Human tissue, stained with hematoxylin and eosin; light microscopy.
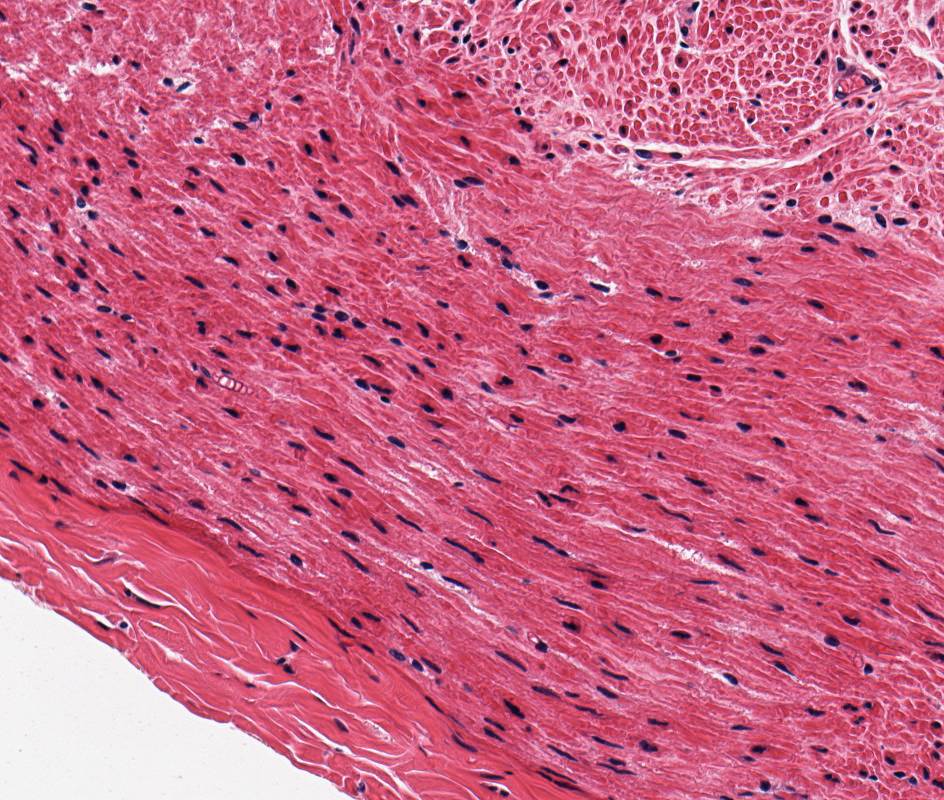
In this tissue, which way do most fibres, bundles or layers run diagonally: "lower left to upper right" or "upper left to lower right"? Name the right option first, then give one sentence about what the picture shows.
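Upper left to lower right. Most of the field is a broad band of smooth muscle cut lengthwise, running diagonally from upper left toward lower right.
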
